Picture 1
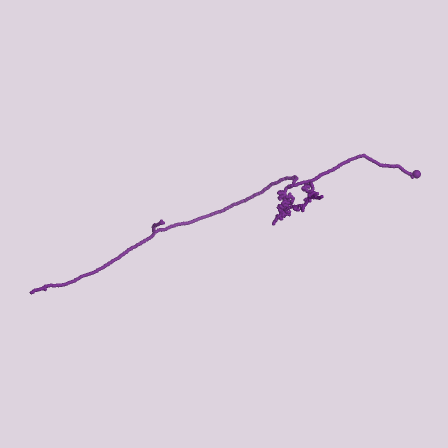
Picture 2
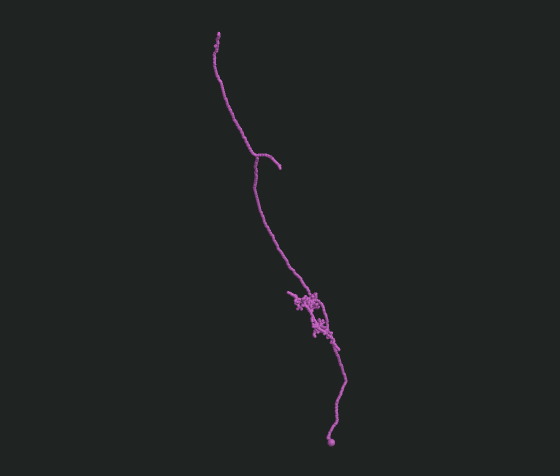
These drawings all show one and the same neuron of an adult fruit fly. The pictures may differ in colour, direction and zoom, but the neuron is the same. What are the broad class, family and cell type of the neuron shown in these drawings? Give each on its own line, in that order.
nerve-cord intrinsic neuron
hemilineage 10B
IN10B043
